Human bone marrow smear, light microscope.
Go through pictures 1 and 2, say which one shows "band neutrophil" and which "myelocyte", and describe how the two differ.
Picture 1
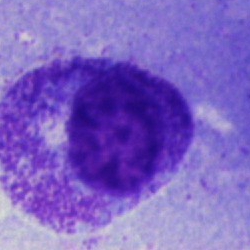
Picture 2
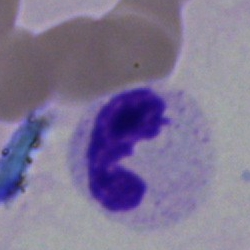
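Look first at picture 1: that is the myelocyte, and picture 2 is the band neutrophil. In the band neutrophil, the nucleus curves into a C that opens toward the right, and it lies toward the left side of a round cell.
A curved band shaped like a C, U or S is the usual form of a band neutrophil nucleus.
Its chromatin is dense, dark purple and coarsely clumped, and you won't find any nucleoli.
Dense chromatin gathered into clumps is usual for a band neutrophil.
Plenty of pale lilac-grey cytoplasm surrounds that nucleus. Now turn to the myelocyte, whose outline is broadly oval and has no sharp projections. Its cytoplasm is broad on the left of the nucleus but only a thin rim on the right. Just left of the nucleus, between it and the granules, there is a pale zone with few granules. No other cell touches it.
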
